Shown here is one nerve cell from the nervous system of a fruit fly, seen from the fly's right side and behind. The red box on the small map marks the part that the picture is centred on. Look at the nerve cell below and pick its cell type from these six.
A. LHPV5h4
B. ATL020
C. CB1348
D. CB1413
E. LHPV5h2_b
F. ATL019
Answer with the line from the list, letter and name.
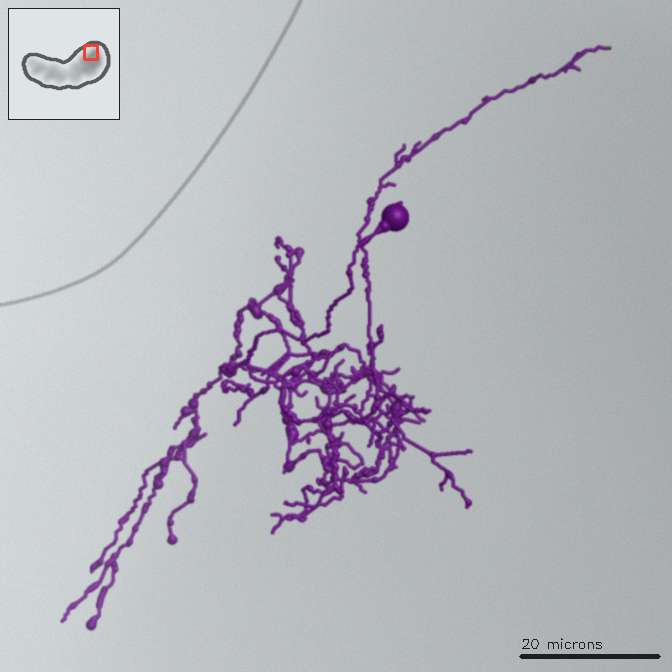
F. ATL019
